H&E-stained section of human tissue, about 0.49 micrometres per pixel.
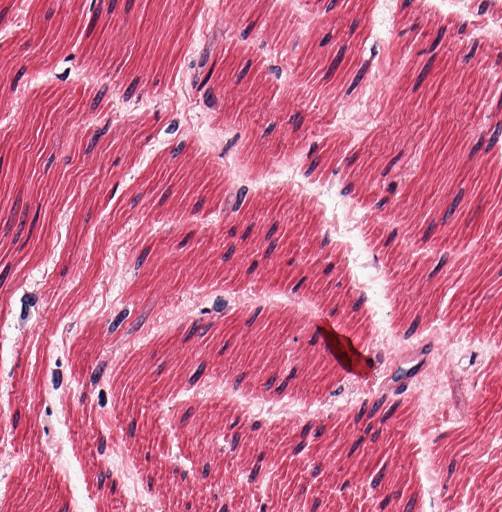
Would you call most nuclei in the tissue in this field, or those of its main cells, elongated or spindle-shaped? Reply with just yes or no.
Yes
